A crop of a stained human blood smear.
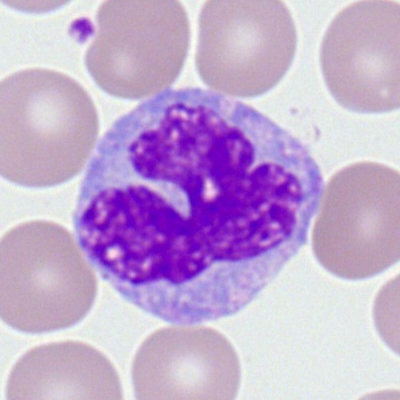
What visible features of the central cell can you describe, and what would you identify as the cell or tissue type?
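Folded nucleus here, with a deep cleft coming in from the left side. The chromatin sits in clumped patches, small pale gaps between them. Cytoplasm's pale grey-blue and holds only faint, fine granules. So that one's a monocyte.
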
